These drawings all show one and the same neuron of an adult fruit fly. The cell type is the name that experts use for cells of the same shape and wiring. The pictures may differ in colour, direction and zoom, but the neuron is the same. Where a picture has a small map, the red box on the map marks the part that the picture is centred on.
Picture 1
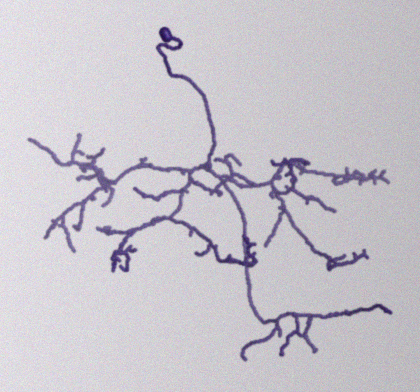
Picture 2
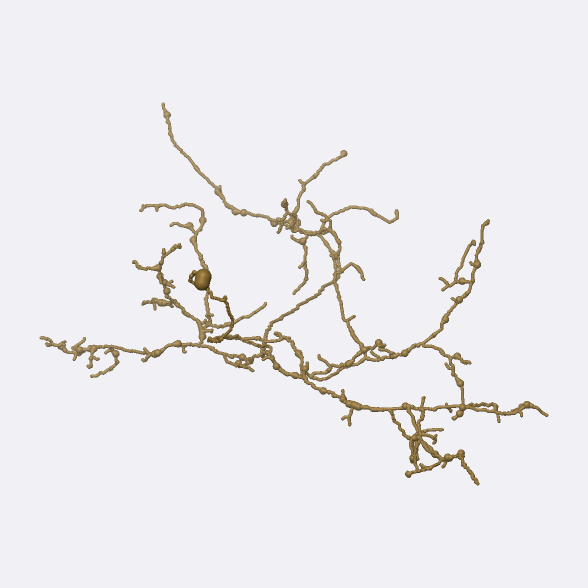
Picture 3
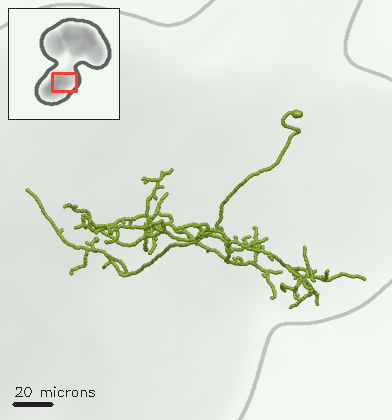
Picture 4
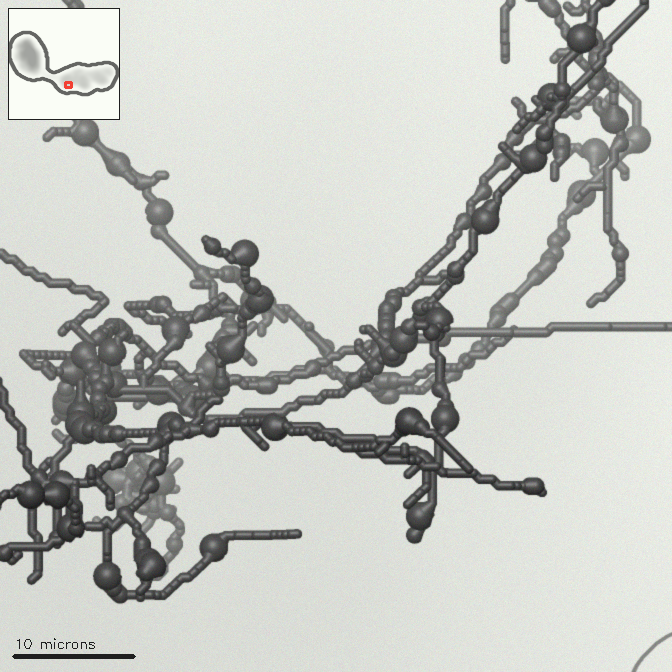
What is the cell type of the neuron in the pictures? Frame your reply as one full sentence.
By cell type, this neuron is classified as IN09B049.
